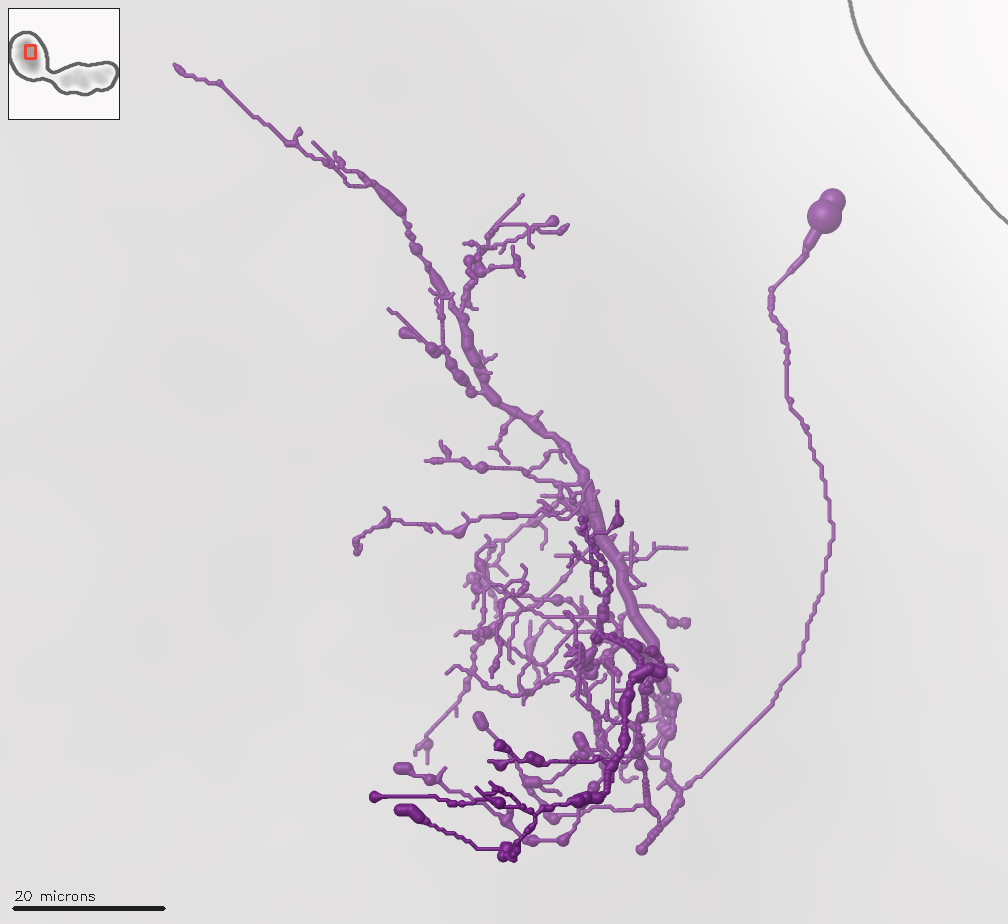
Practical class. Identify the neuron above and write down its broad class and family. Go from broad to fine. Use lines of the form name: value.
broad class: central-brain intrinsic neuron
family: hemilineage PSp1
